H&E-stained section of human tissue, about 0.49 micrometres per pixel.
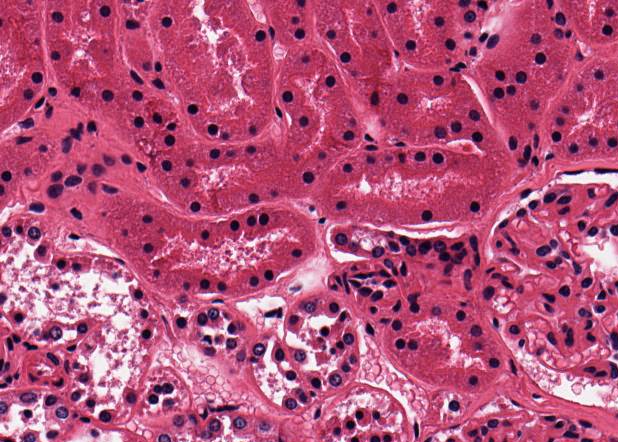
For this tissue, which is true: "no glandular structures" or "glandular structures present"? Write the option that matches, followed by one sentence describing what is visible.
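Glandular structures present. The upper part of the field is taken up by large, elongated tubular units of pink cells, and the lower part by smaller compartments of paler cells.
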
